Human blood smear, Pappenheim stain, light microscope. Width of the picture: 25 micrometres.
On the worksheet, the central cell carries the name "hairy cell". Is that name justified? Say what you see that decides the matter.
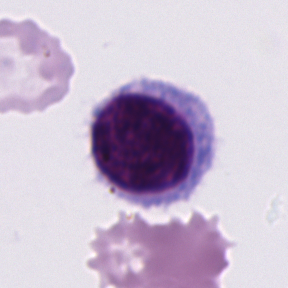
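The outline is roughly round, and the margin is faintly ragged, with fine fuzzy projections. The cell measures about 11 micrometres across. Its nucleus is round, about 9 micrometres across, and fills about 60% of the cell's area; the chromatin is dense and stains dark purple. No distinct granules show in the cytoplasm. The red cells above-left and below have spiky, crenated outlines.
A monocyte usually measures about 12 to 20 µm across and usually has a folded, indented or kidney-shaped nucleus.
Both the size of about 11 micrometres and the round nucleus therefore count against monocyte.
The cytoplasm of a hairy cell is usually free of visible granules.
The lack of distinct granules agrees with hairy cell. On balance, hairy cell fits, and monocyte does not.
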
